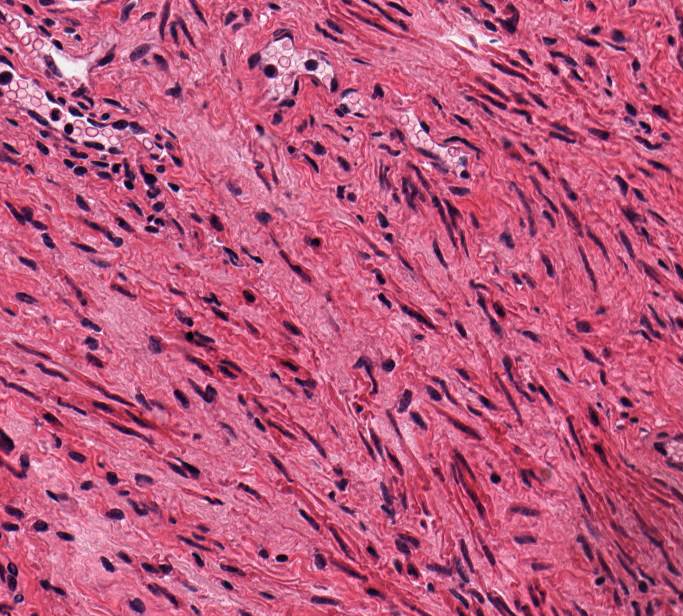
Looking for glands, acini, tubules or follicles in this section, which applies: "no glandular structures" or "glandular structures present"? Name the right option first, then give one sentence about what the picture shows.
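No glandular structures. No epithelium or glands are present anywhere in the field.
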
